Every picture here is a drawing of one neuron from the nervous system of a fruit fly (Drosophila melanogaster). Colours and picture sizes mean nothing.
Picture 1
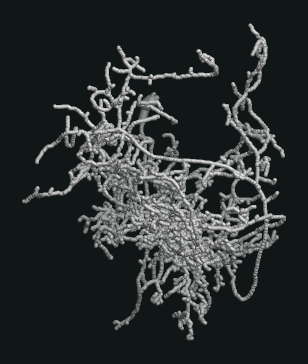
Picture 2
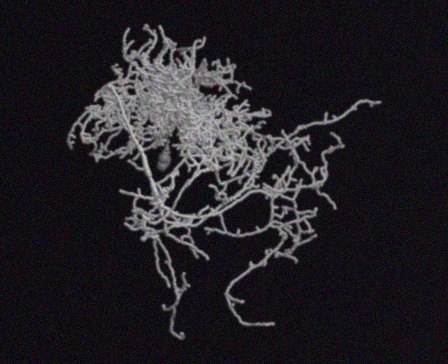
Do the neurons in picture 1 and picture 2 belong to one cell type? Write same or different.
same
